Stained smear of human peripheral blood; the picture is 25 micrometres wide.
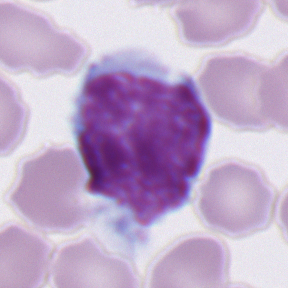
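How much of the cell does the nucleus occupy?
Most of it, leaving only a narrow rim of pale blue cytoplasm.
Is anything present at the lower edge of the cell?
Yes, a pale, frayed tag of cytoplasm trails from it.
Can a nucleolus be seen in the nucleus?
No, none is visible.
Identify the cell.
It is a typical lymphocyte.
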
